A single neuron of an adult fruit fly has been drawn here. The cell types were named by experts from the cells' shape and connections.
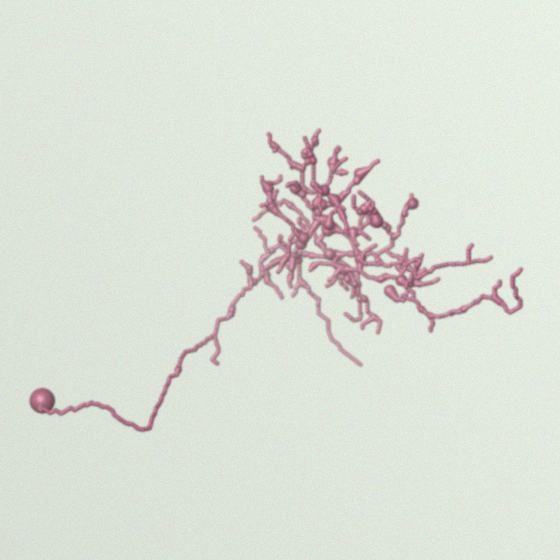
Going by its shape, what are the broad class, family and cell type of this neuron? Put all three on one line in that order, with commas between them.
optic-lobe intrinsic neuron, Cm, Cm3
